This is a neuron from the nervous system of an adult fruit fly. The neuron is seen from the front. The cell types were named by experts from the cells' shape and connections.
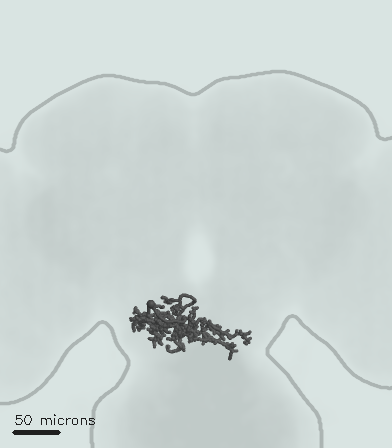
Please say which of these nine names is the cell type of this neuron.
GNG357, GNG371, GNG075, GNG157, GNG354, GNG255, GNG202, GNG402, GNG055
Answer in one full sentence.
The cell type held by this neuron is GNG357.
